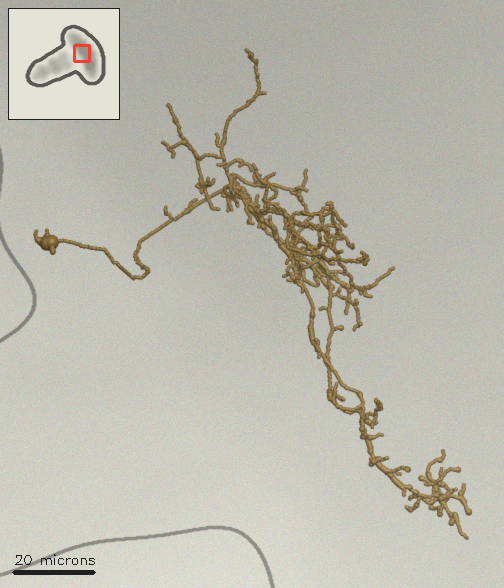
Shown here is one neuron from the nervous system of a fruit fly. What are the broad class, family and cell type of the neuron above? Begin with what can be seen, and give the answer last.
Its cell body lies on the left of the picture. From top to bottom in the picture it spans about 120 microns. Dozens of branch ends can be seen. This is a central-brain intrinsic neuron. The family is hemilineage PSp1. Its cell type is PS188.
